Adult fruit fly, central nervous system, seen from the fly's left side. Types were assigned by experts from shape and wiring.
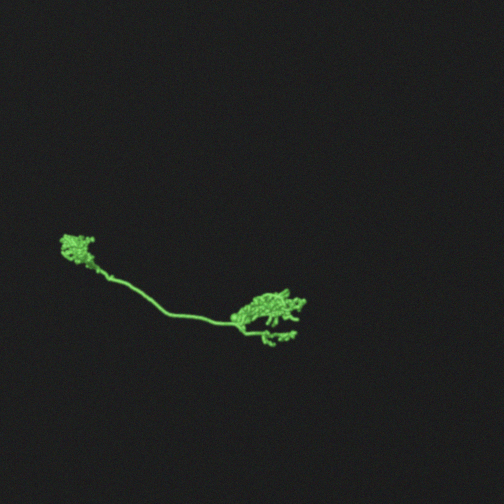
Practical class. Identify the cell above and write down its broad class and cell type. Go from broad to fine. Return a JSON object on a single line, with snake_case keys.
{"broad_class": "ascending neuron", "cell_type": "ANXXX108"}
